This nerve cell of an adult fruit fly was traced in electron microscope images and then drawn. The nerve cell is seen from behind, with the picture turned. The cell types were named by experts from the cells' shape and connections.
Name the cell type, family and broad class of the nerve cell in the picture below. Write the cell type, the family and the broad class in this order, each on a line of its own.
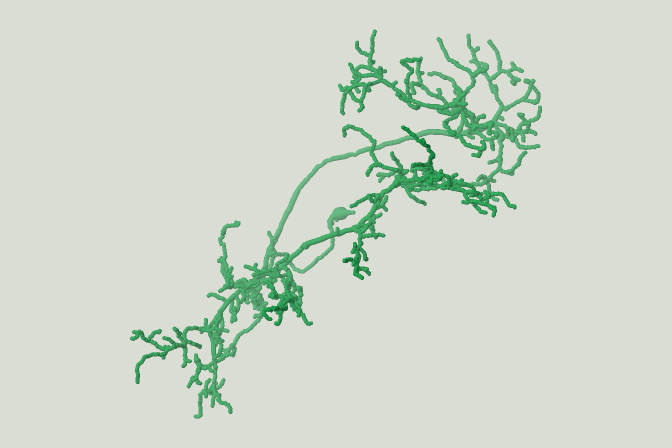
IN01A025
hemilineage 01A
nerve-cord intrinsic neuron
